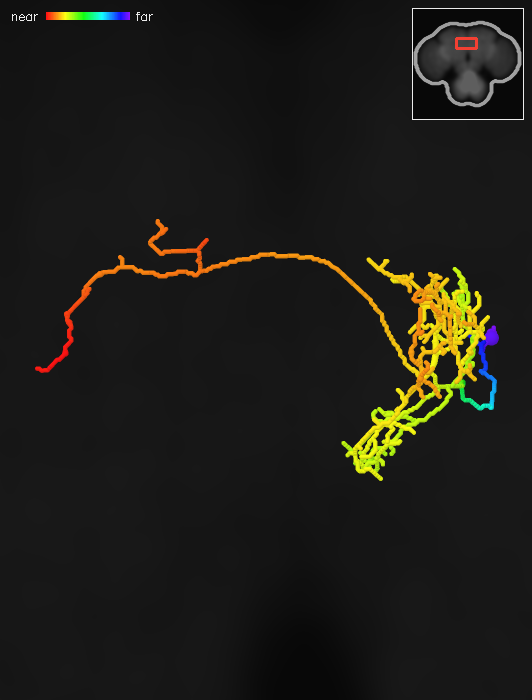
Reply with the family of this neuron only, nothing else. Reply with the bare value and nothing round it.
class CX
